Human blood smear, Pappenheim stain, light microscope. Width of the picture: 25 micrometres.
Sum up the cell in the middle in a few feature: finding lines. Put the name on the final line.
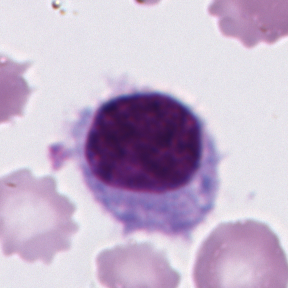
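Projections: fine and hair-like, clearest on the upper and left sides
Nuclear shape: roughly round, without indentation or lobes
Nuclear size: about 10 by 9 micrometres
Nuclear position: toward the top of the cell
Nuclear share: about 60% of the cell's area
Chromatin: dark purple, mottled, moderately condensed
Cytoplasm: pale greyish-blue
Name: hairy cell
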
